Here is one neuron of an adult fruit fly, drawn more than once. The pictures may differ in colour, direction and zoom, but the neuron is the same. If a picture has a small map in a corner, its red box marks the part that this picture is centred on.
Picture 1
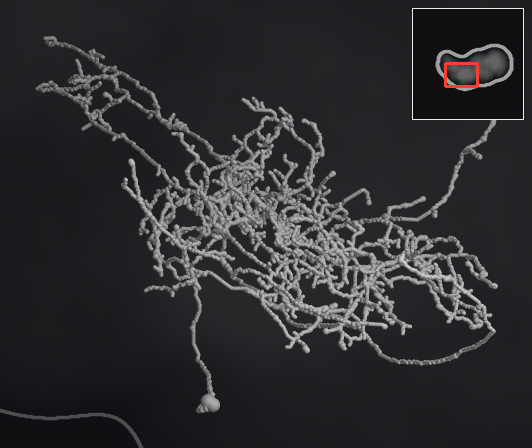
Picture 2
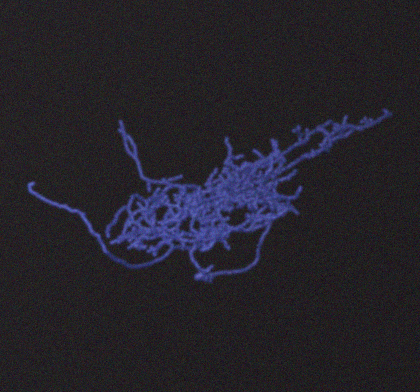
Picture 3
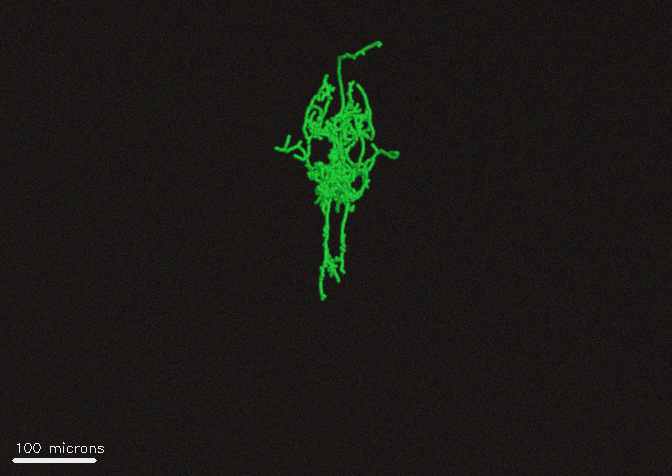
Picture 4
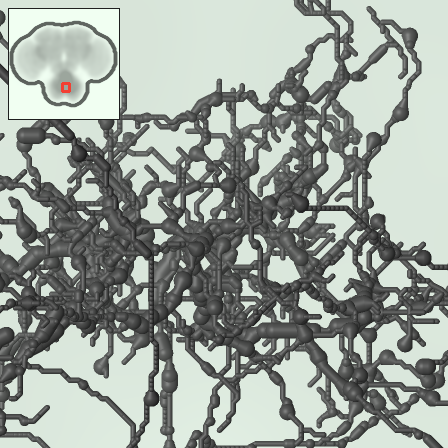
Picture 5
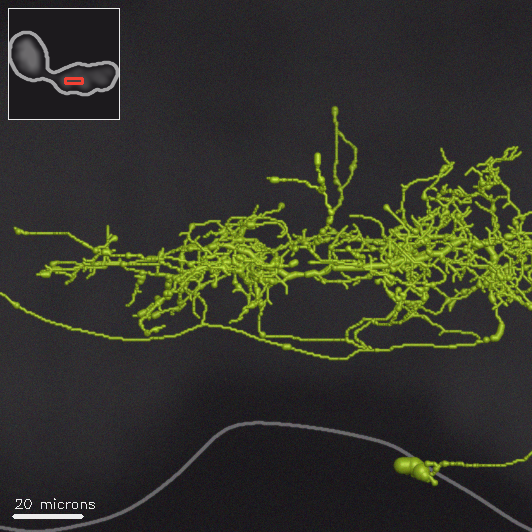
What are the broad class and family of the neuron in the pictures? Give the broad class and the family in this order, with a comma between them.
nerve-cord intrinsic neuron, hemilineage 00A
